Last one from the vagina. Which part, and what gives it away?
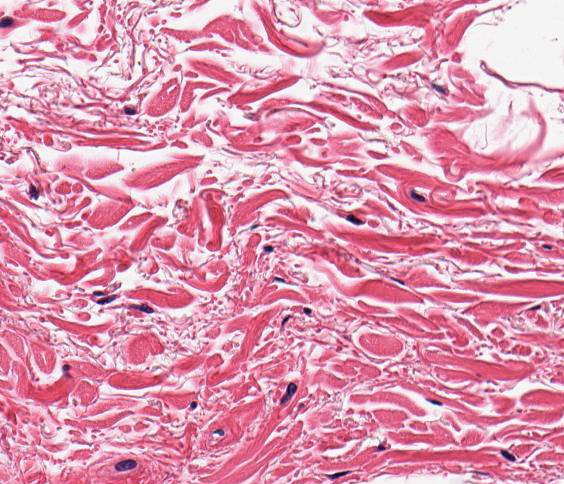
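So, dense connective tissue it is. Pink collagen bundles take up the whole field, and the nuclei are sparse, small, dark-blue and elongated, lying flattened between the bundles.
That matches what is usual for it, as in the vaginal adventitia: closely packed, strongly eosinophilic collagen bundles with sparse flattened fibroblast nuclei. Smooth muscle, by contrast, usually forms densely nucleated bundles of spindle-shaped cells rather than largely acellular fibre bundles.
The bundles are wavy, run in mixed directions and are often cut across as oval profiles; no distinct cytoplasm surrounds the nuclei, and there is no epithelium.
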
